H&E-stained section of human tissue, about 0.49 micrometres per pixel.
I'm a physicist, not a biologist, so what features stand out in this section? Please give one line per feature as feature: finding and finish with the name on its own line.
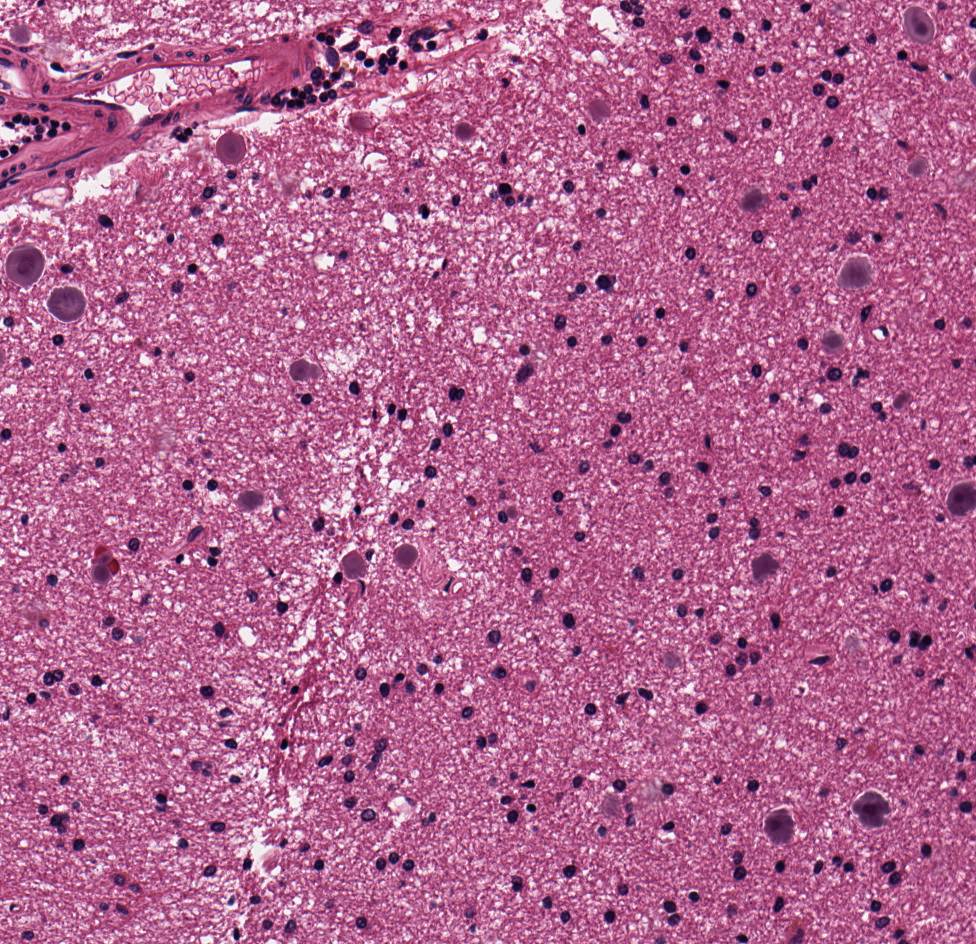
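Background: fine, pink, fibrillary, finely vacuolated; no epithelium or glands
Nuclei: many, small, round, dark, scant cytoplasm, fairly evenly spread
Corpora amylacea: rounded, homogeneous, pale purple-grey, larger than nuclei, scattered throughout
Vessel: pink fibrous wall, diagonal across upper left corner
Name: cerebral cortex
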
